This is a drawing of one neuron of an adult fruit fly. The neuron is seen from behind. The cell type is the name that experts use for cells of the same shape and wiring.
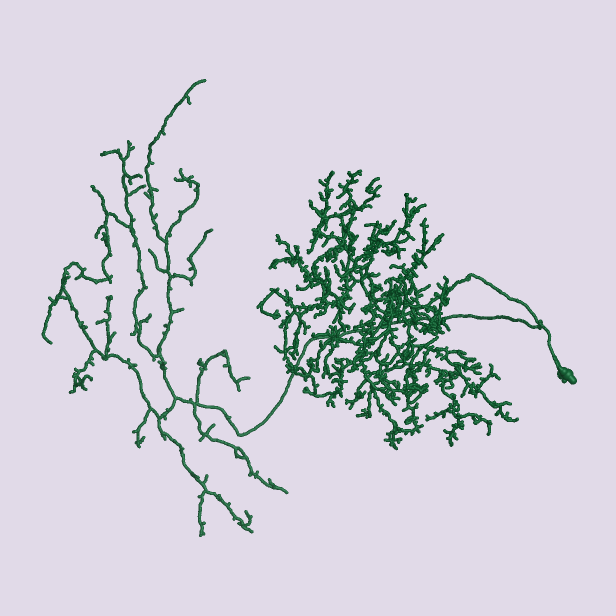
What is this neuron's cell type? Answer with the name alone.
MeLo10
